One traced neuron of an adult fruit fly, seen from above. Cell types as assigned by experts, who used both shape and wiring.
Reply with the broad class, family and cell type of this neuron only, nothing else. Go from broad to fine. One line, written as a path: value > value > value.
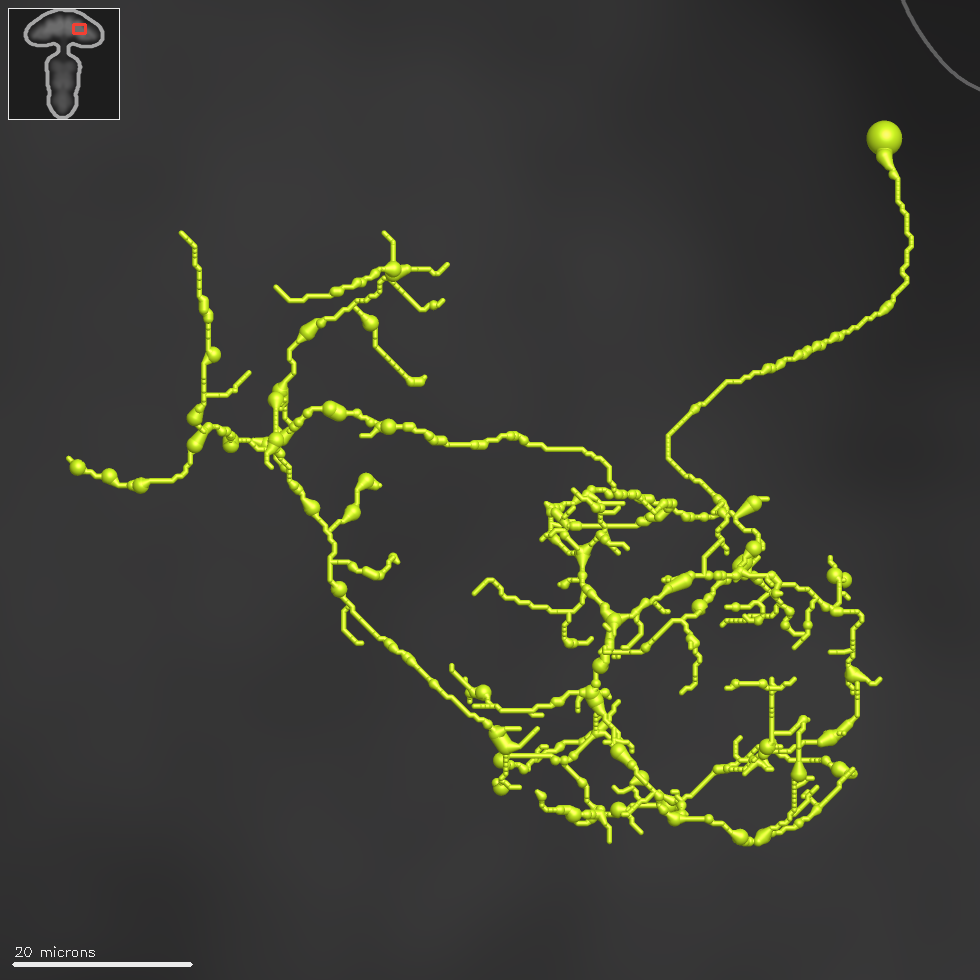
central-brain intrinsic neuron > hemilineage LHa2 > CB1560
